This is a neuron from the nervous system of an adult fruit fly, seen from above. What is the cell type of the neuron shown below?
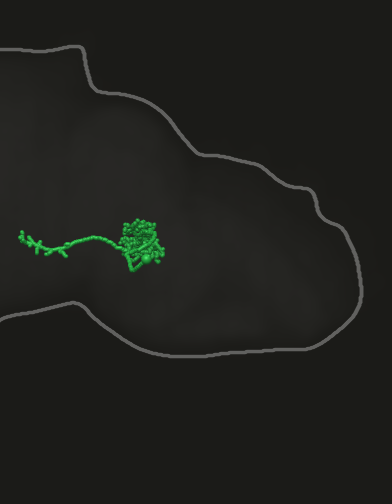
LC22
